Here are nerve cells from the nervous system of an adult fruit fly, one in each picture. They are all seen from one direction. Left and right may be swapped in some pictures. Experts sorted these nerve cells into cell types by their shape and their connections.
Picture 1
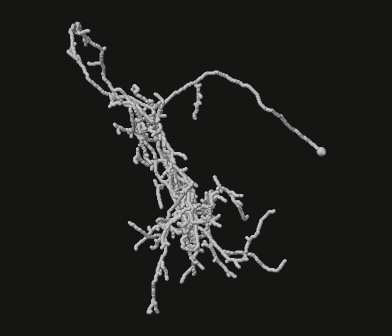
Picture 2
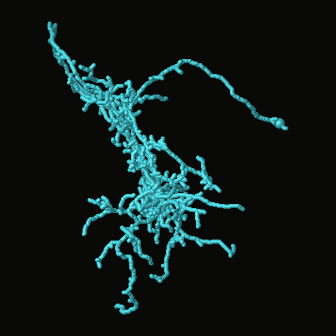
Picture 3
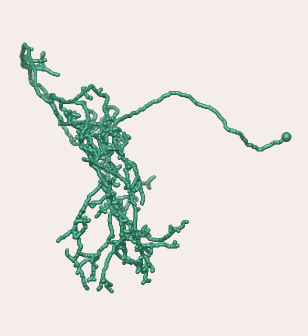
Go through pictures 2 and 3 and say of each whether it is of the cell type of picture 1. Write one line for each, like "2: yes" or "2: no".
2: yes
3: no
